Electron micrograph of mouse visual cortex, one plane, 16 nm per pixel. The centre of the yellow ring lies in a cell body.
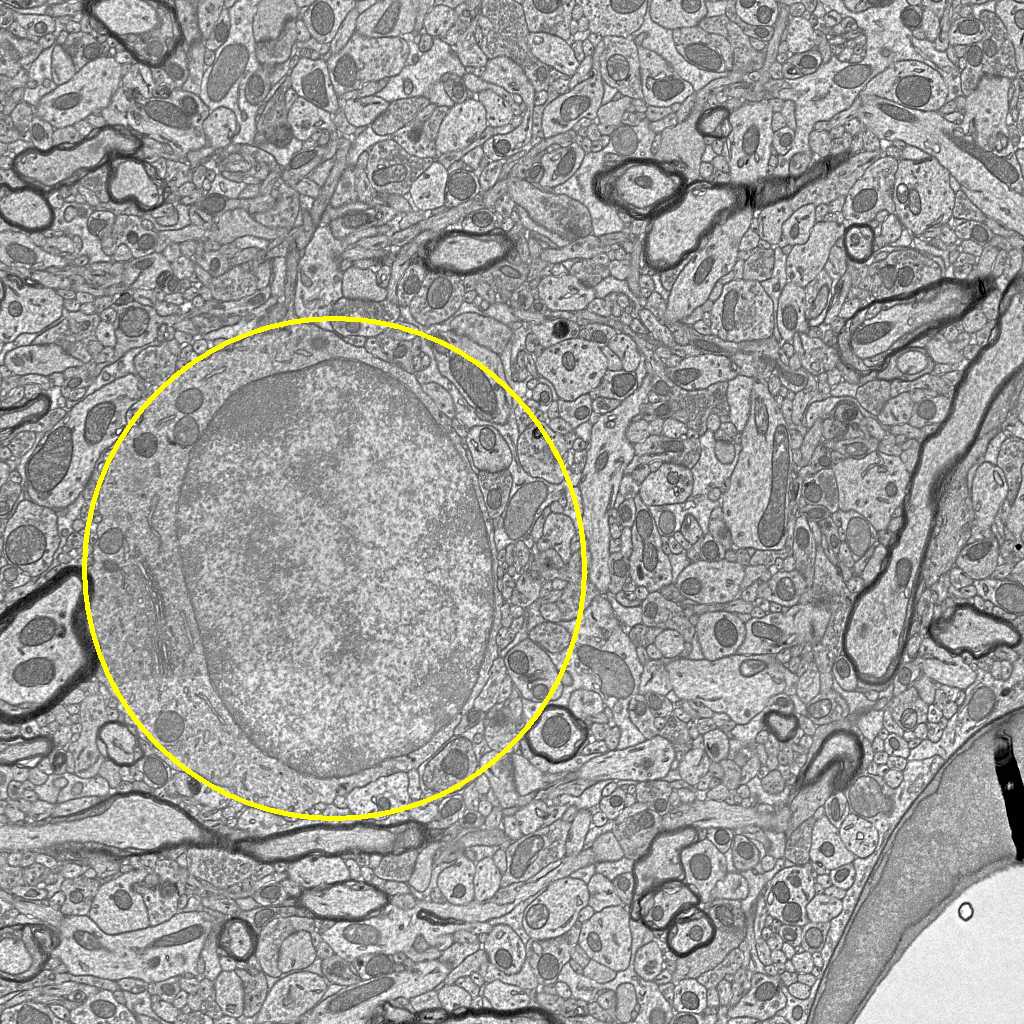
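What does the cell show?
A large oval nucleus, longer top to bottom than side to side, whole in this plane; several round mitochondria lie to its upper left.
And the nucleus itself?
Envelope smooth, without deep folds; chromatin finely dispersed, pale and darker patches, no thick dark band lining the envelope.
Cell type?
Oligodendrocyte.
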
